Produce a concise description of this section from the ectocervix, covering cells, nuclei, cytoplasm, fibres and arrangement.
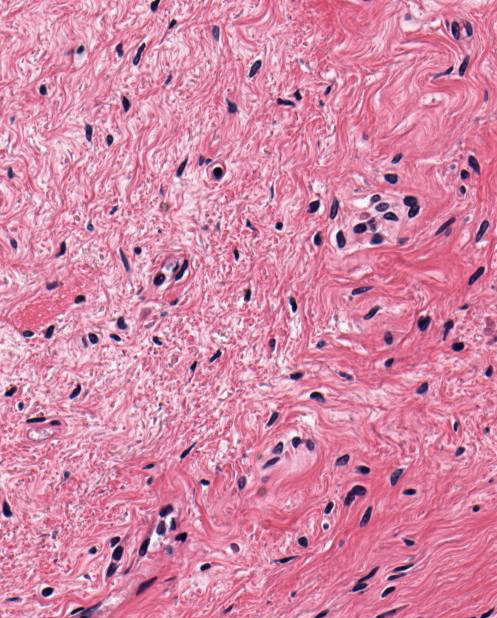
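The whole field is fibrous stroma without epithelium. Centre and left are looser and paler, with fine fibrillary strands, than the denser pink collagen at right and bottom. Stromal cells have small, dark, oval to spindle-shaped nuclei and little visible cytoplasm, their outlines merging into collagen.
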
